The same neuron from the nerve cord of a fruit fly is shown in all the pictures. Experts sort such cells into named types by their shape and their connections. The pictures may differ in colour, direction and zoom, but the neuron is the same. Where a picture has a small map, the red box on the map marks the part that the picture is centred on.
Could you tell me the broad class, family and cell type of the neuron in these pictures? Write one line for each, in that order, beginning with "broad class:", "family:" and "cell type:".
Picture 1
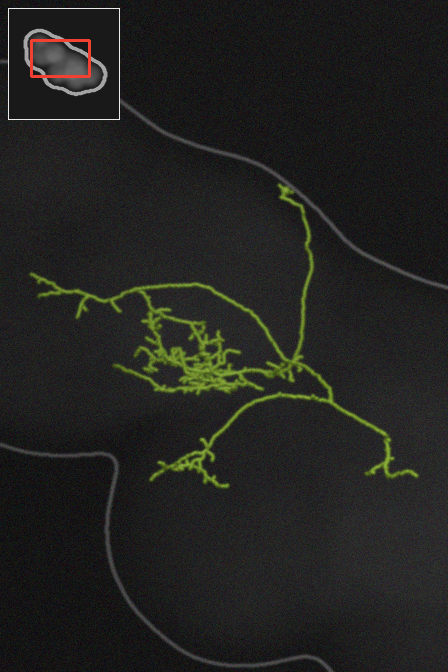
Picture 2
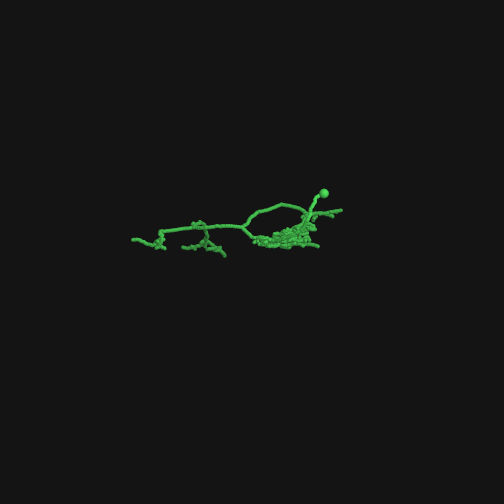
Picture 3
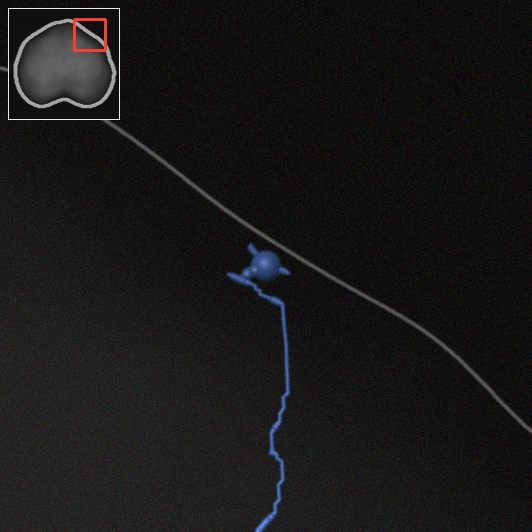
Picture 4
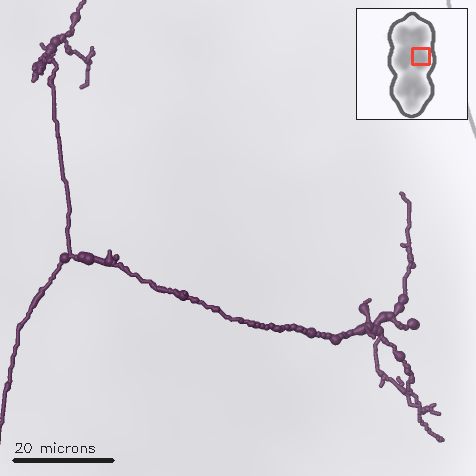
broad class: nerve-cord intrinsic neuron
family: hemilineage 18B
cell type: IN18B051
